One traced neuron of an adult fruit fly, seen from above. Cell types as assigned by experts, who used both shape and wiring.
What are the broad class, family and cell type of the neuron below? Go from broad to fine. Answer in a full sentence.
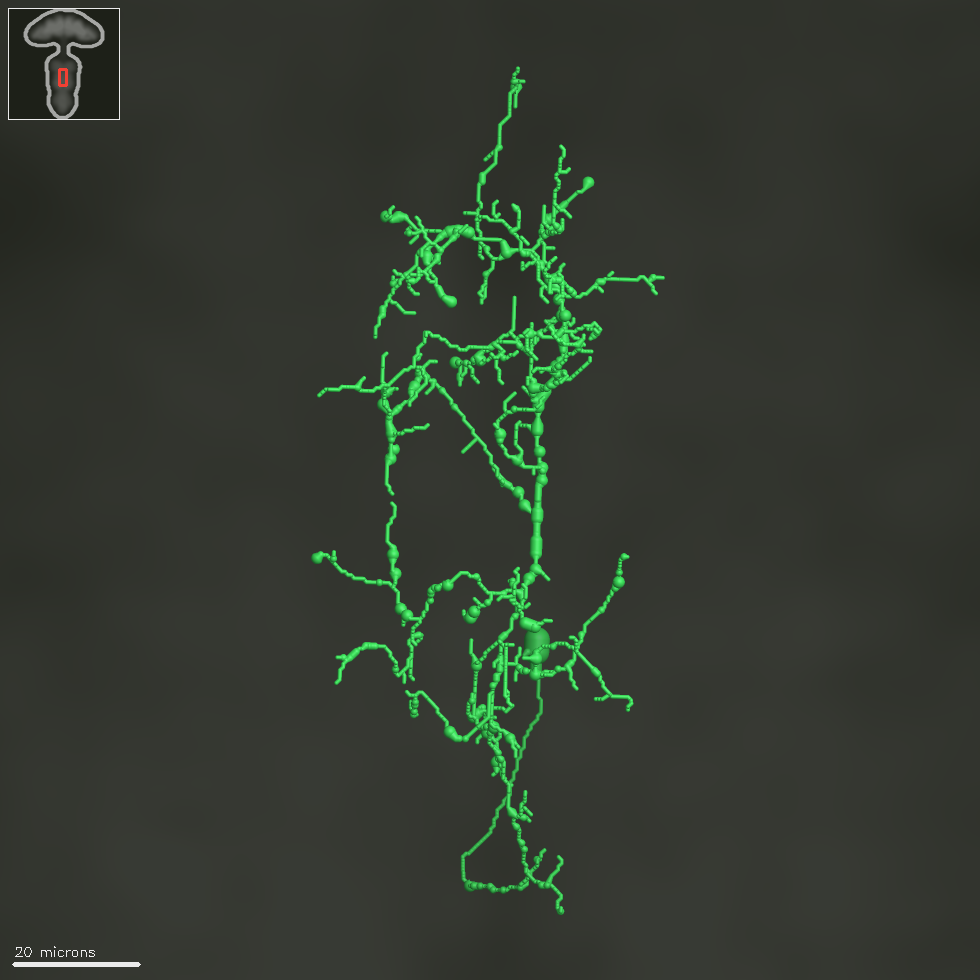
A nerve-cord intrinsic neuron of hemilineage 05B, type IN05B072_b.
